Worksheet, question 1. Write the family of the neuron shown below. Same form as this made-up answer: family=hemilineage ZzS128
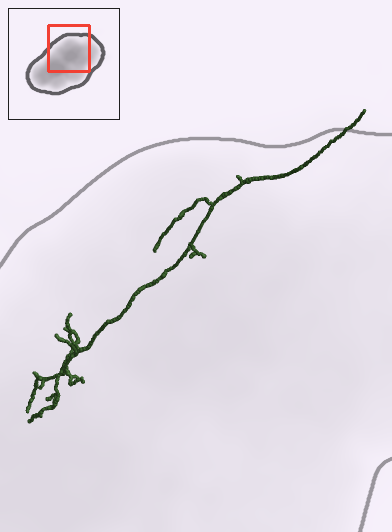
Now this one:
family=DNpe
